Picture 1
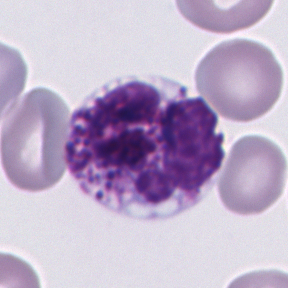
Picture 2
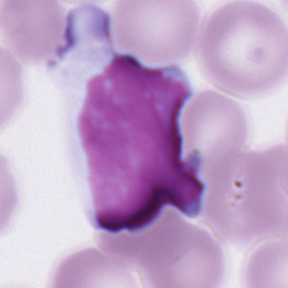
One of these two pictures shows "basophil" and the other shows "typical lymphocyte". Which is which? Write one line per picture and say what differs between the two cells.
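Picture 1 shows a basophil: Coarse dark purple granules are scattered through the cytoplasm.
Picture 2 shows a typical lymphocyte: No distinct granules are visible in the cell.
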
